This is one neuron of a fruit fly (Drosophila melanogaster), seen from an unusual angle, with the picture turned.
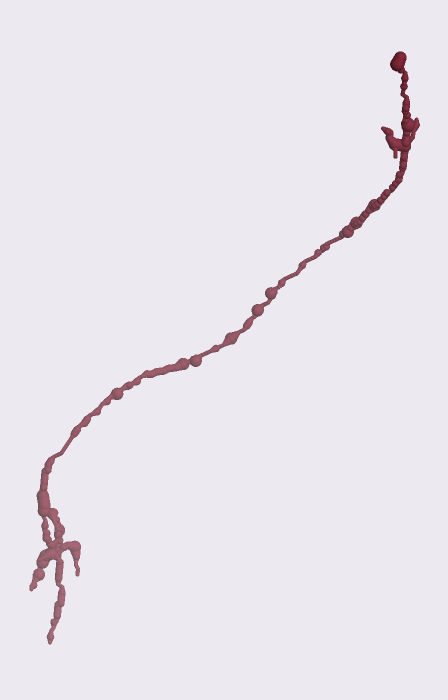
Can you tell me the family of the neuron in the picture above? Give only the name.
L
